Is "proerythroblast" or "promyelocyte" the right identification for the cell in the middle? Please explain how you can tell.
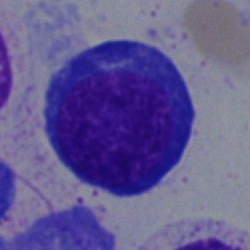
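This is a proerythroblast, not a promyelocyte. The nucleus fills most of the cell, leaving a narrow rim of cytoplasm. That rim is deep blue, with a pale crescent just above the nucleus. The chromatin looks finely granular.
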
